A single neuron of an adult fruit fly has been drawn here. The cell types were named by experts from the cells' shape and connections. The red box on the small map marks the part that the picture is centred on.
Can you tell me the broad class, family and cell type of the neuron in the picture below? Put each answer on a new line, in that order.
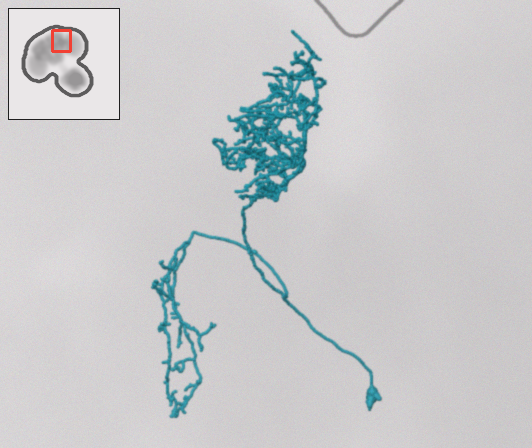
central-brain intrinsic neuron
hemilineage VLPl&p2_lateral
LHAV1a1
